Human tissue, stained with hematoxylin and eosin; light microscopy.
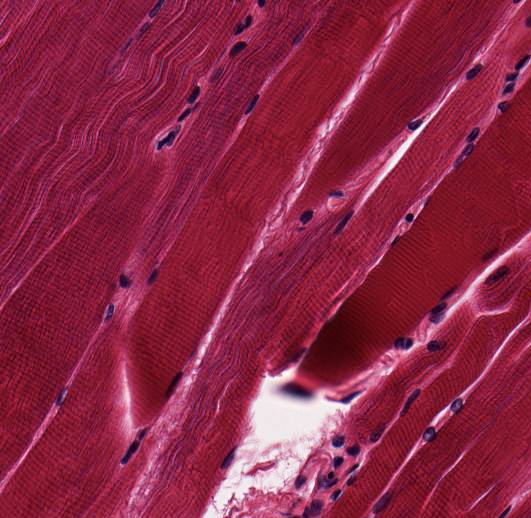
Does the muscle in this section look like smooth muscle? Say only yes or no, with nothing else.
No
